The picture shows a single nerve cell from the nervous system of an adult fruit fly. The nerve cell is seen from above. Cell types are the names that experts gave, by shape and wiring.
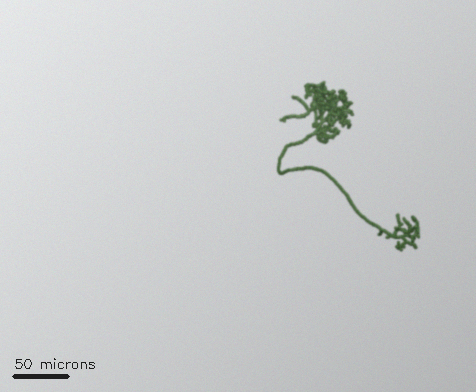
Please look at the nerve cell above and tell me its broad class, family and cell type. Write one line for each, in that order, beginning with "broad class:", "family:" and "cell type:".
broad class: central-brain intrinsic neuron
family: hemilineage ALv1
cell type: M_vPNml65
